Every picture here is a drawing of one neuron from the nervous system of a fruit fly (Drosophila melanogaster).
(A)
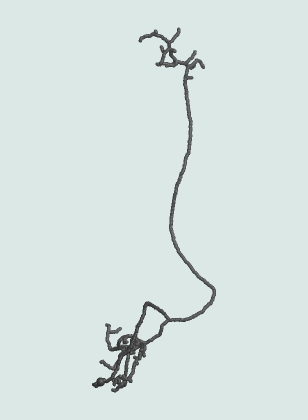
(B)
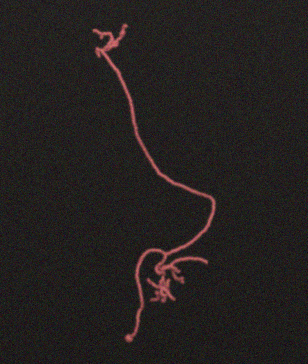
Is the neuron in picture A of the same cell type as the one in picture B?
no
